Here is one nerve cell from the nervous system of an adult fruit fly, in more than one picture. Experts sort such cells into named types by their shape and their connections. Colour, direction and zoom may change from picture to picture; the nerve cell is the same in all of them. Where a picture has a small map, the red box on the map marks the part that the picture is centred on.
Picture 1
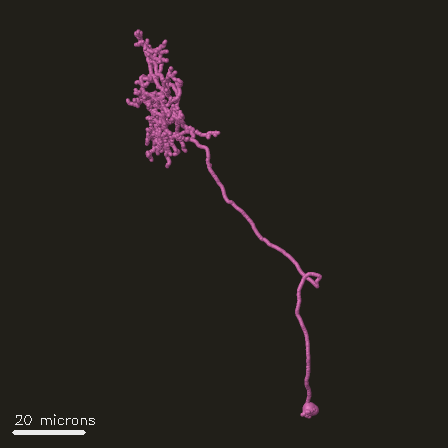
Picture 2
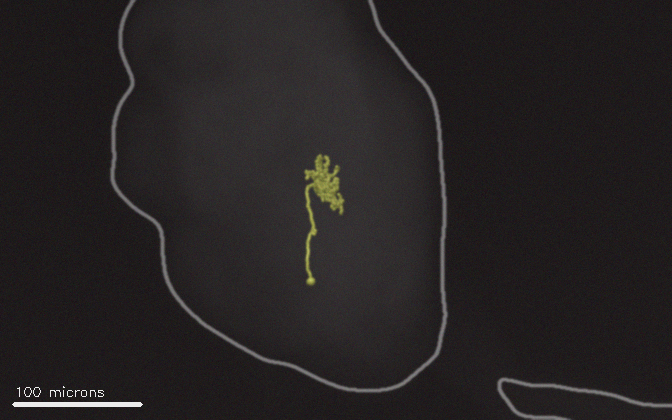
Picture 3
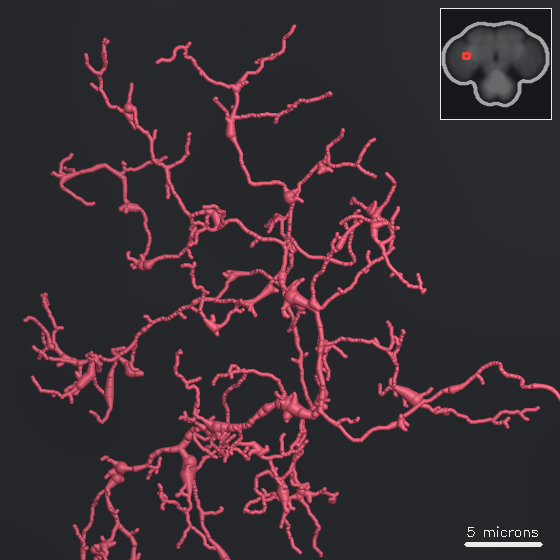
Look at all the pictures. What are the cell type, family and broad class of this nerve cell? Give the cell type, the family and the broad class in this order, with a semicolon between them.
Li22; Li; optic-lobe intrinsic neuron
